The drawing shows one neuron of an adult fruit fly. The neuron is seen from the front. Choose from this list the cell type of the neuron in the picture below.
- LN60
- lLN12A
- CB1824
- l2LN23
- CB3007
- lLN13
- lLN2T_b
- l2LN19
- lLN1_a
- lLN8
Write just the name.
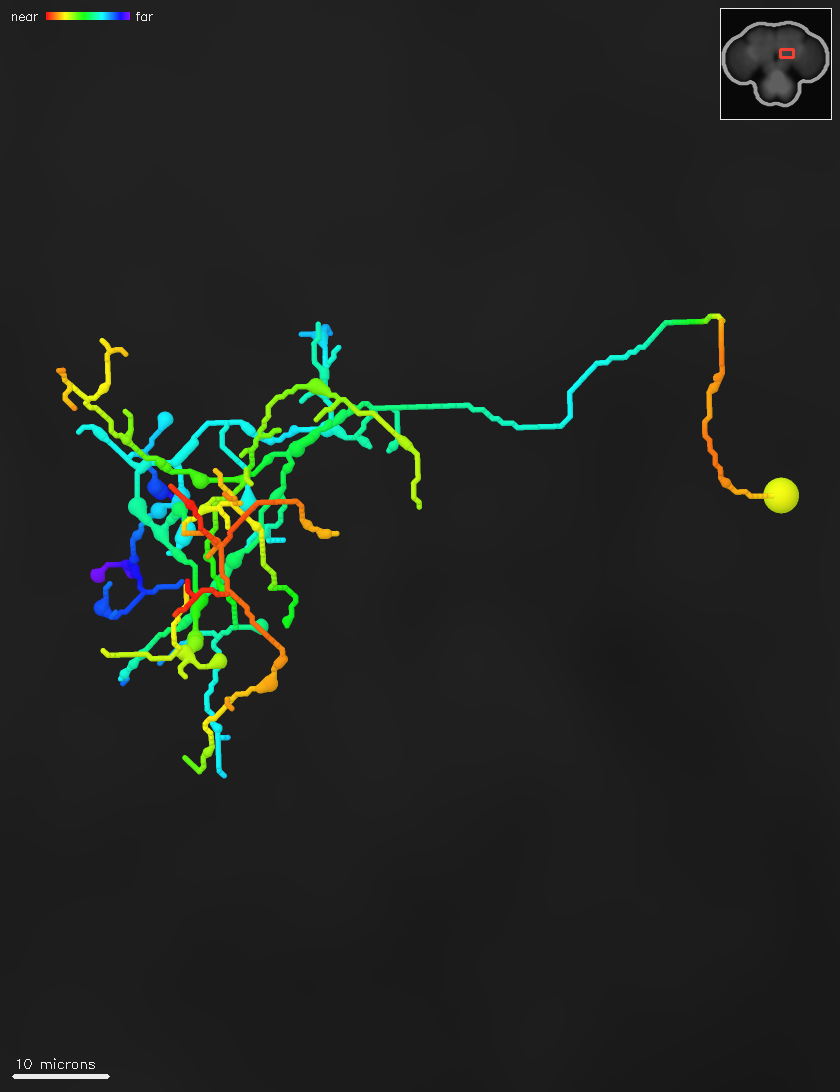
CB1824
